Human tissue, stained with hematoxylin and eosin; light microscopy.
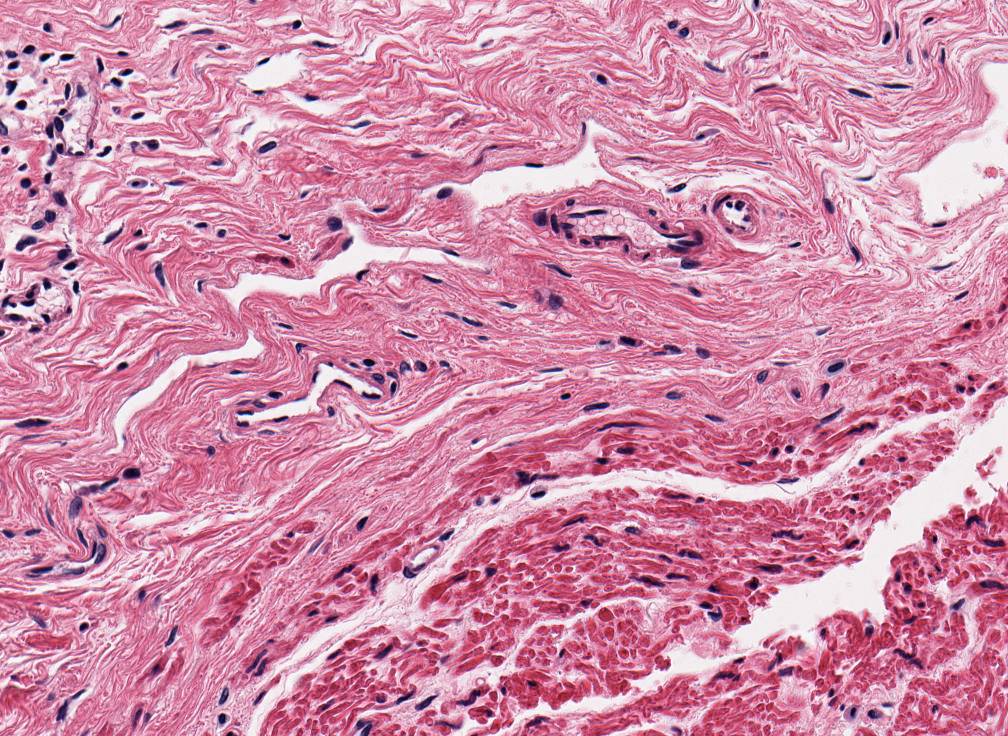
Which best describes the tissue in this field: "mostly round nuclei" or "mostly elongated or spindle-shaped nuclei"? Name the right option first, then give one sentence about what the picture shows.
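Mostly elongated or spindle-shaped nuclei. The collagen holds sparse, dark, slender spindle-shaped fibroblast nuclei.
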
